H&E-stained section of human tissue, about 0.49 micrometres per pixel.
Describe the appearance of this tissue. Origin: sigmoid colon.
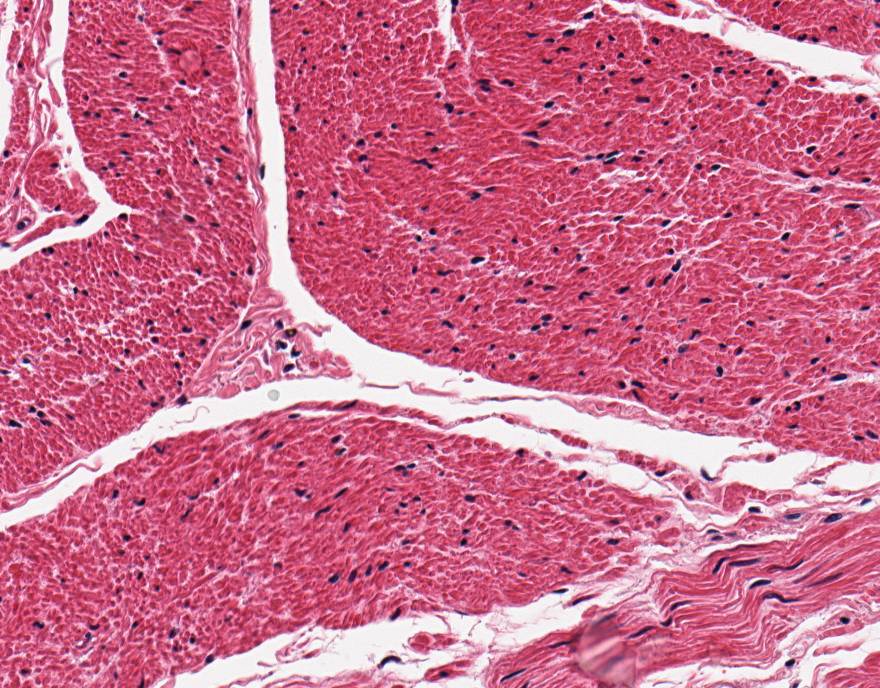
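Narrow white clefts separate large muscle bundles throughout the field. Most are cut across or obliquely, a packed mosaic of small pink profiles. At lower right, fibres cut lengthwise run in wavy parallel lines. Small, dark, elongated nuclei lie singly within bundles, not at cell edges.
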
